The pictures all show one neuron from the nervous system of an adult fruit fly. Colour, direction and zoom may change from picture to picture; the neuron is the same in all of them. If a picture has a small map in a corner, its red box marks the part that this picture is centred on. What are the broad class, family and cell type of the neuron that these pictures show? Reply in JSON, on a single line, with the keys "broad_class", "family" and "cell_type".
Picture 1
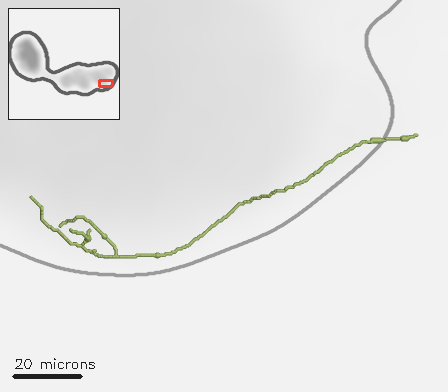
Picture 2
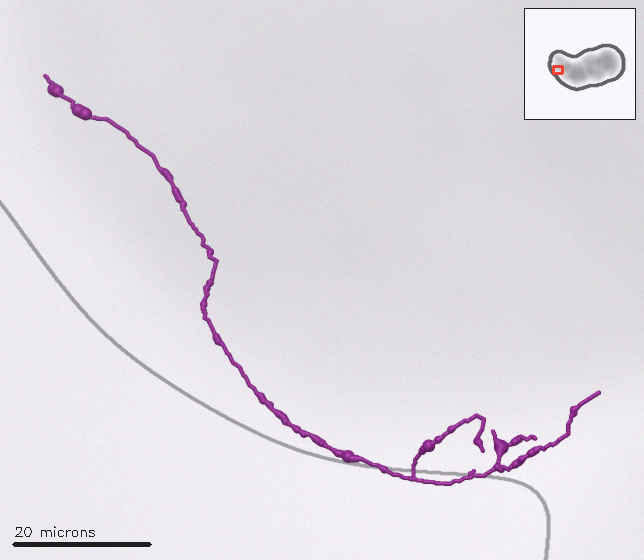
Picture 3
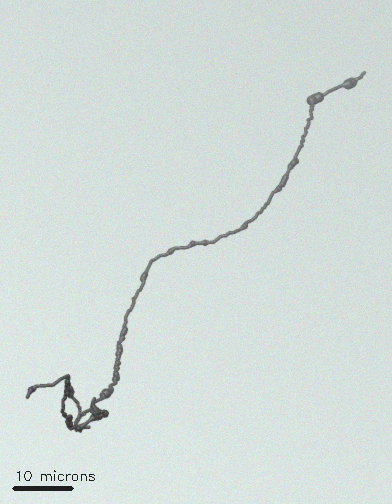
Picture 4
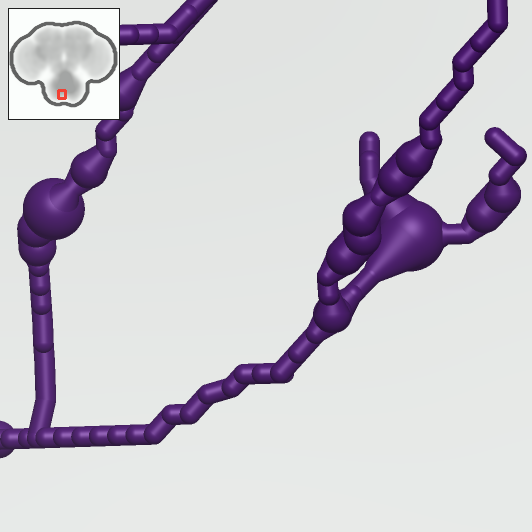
{"broad_class": "sensory neuron entering the nerve cord", "family": "class mechanosensory tactile", "cell_type": "SNta36"}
